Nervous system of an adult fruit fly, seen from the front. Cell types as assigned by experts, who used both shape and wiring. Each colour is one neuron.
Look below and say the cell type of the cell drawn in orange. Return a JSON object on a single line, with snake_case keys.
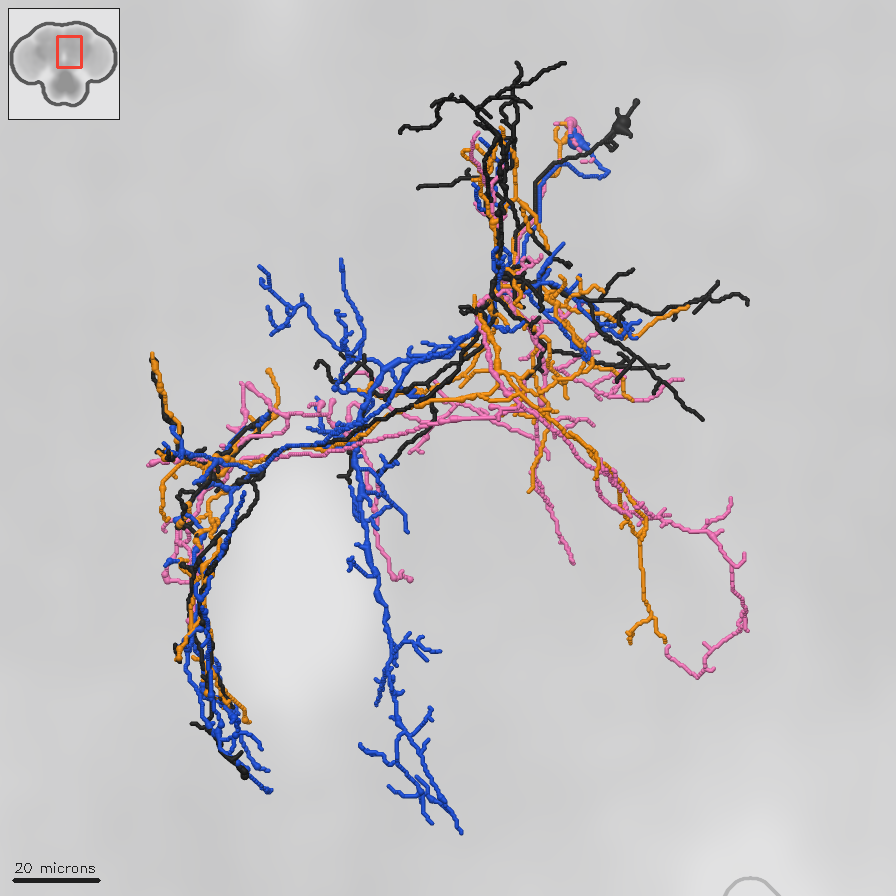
{"cell_type": "PS260"}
